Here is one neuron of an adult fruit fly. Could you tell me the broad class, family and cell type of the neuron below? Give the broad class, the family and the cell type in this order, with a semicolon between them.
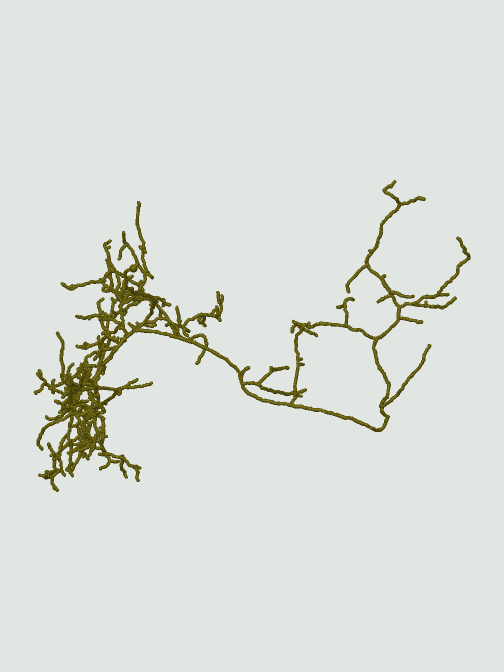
central-brain intrinsic neuron; hemilineage DM6_central1; LAL304m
